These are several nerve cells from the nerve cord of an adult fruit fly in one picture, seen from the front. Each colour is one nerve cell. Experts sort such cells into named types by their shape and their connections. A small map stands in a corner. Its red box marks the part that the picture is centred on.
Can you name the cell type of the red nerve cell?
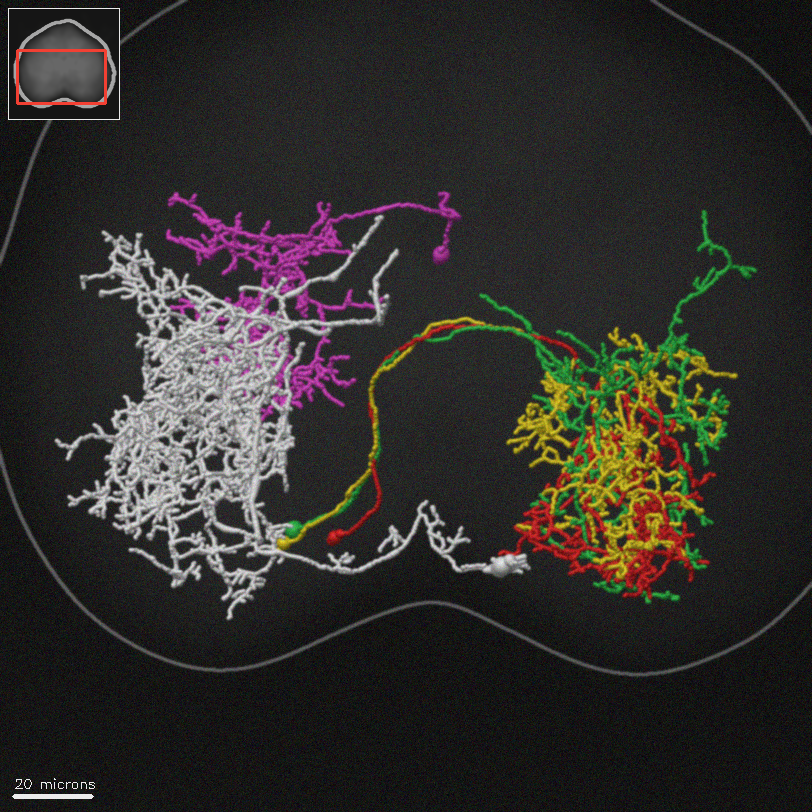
IN12B052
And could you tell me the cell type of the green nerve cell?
IN12B053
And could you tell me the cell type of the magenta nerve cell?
IN12B041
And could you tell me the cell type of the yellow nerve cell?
IN12B034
